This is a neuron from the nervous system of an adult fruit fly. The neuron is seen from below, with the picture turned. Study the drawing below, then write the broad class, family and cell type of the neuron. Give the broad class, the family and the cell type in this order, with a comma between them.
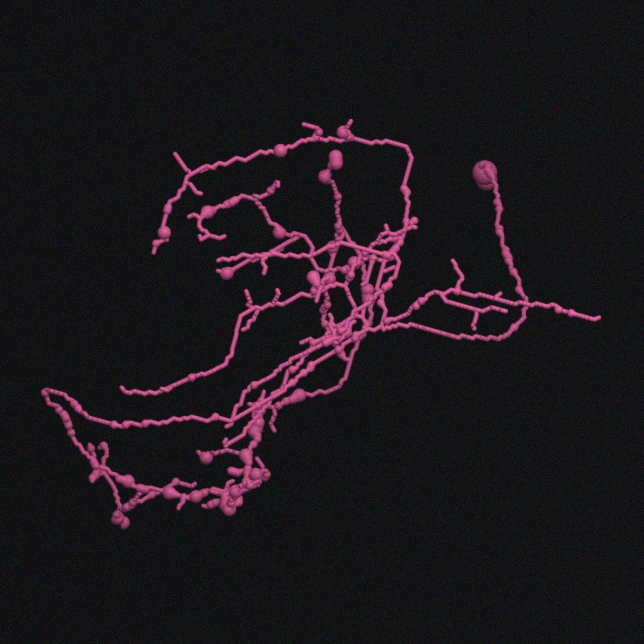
central-brain intrinsic neuron, hemilineage VLPd&p1_posterior, CB1060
